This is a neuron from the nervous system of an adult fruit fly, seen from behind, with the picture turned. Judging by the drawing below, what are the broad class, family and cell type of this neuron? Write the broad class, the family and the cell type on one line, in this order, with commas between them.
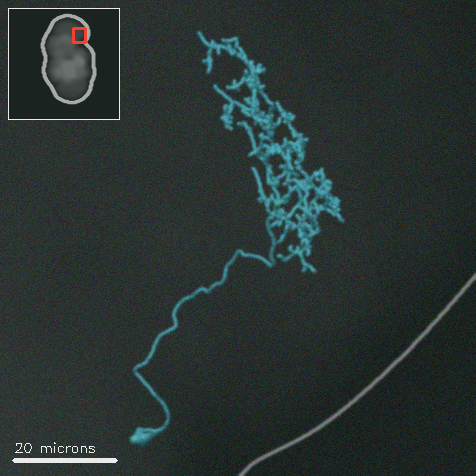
optic-lobe intrinsic neuron, Cm, Cm15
